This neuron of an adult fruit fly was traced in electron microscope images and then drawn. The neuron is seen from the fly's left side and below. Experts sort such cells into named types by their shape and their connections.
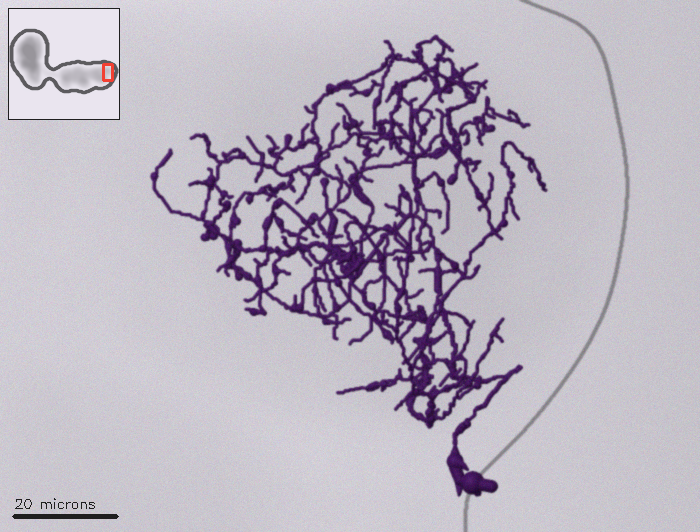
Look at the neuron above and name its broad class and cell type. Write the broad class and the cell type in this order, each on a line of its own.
nerve-cord intrinsic neuron
INXXX279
